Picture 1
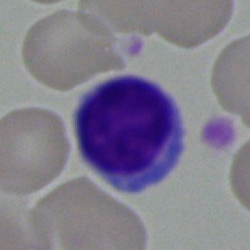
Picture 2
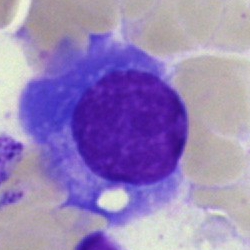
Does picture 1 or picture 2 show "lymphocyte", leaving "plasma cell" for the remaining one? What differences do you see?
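Picture 1: lymphocyte. Picture 2: plasma cell. Outline: round and smooth in the lymphocyte; irregular, with ragged, uneven cytoplasmic edges, in the plasma cell. Chromatin: dense and dark purple in the lymphocyte; dark purple and somewhat clumped, with small paler spots scattered through it, in the plasma cell. Cytoplasm, lymphocyte: shows most clearly as a crescent at the lower right of the cell; no granules.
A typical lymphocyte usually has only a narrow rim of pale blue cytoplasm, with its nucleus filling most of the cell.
Cytoplasm, plasma cell: plentiful, deep blue, spreading widest to the left of the nucleus, with a paler, mottled zone below and to the left of the nucleus.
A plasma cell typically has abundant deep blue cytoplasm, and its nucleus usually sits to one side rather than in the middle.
Surroundings: a small, separate purple fragment just to the right of the lymphocyte; red cells pressing against the right side of the plasma cell.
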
